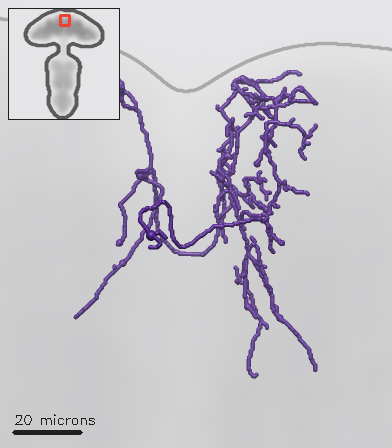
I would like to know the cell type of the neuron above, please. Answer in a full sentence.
The cell type is CB1478.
